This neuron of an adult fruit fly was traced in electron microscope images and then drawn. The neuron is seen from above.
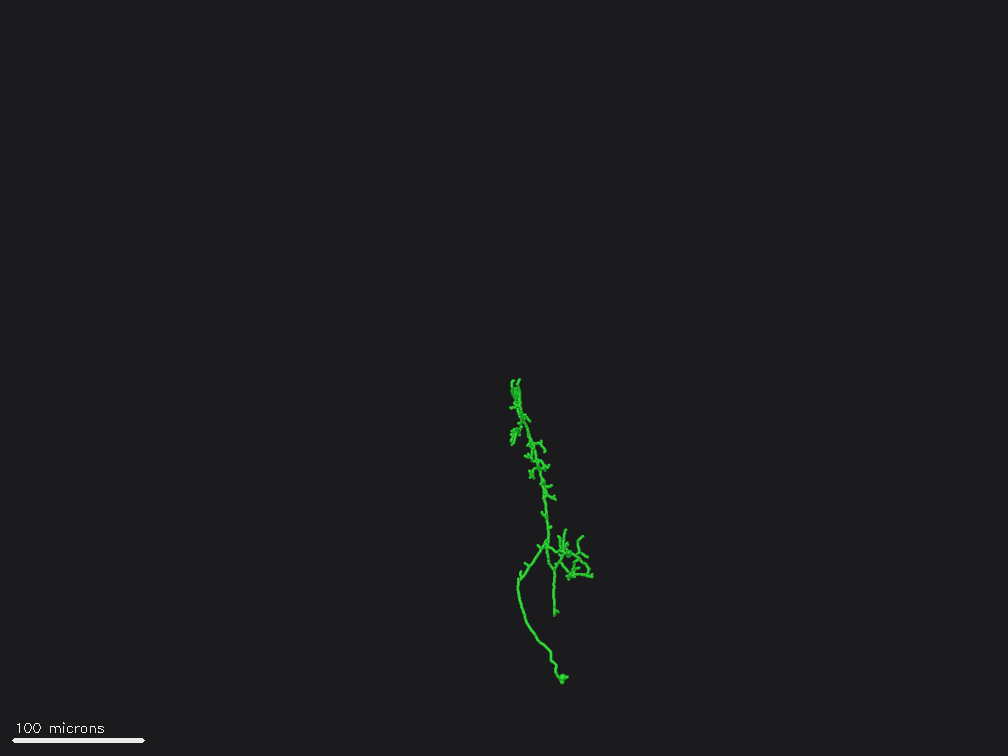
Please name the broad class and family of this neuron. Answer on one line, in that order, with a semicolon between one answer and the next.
nerve-cord intrinsic neuron; hemilineage 21A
